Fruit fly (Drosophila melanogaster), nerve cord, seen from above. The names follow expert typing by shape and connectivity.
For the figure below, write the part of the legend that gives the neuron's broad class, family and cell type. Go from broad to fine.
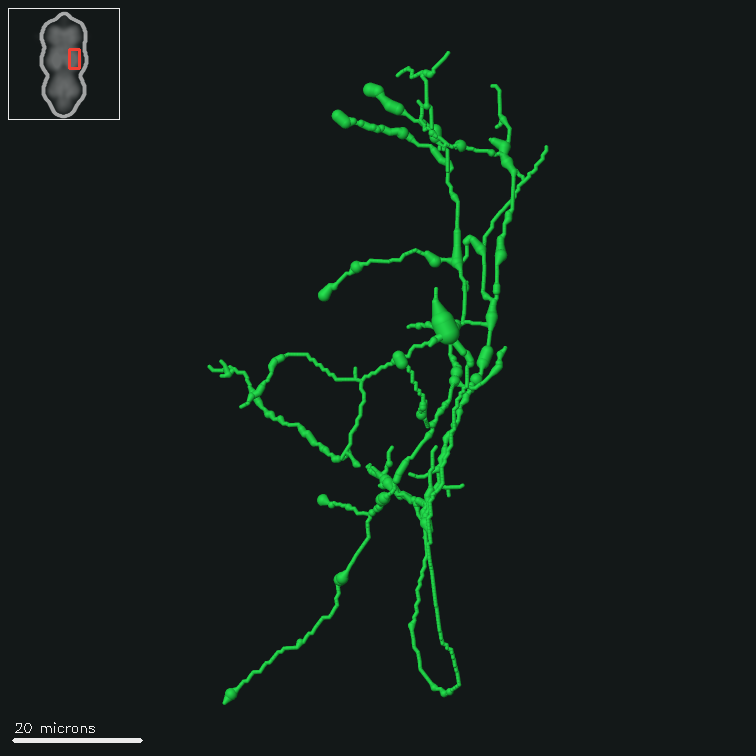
nerve-cord intrinsic neuron; hemilineage 11B; IN11B020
